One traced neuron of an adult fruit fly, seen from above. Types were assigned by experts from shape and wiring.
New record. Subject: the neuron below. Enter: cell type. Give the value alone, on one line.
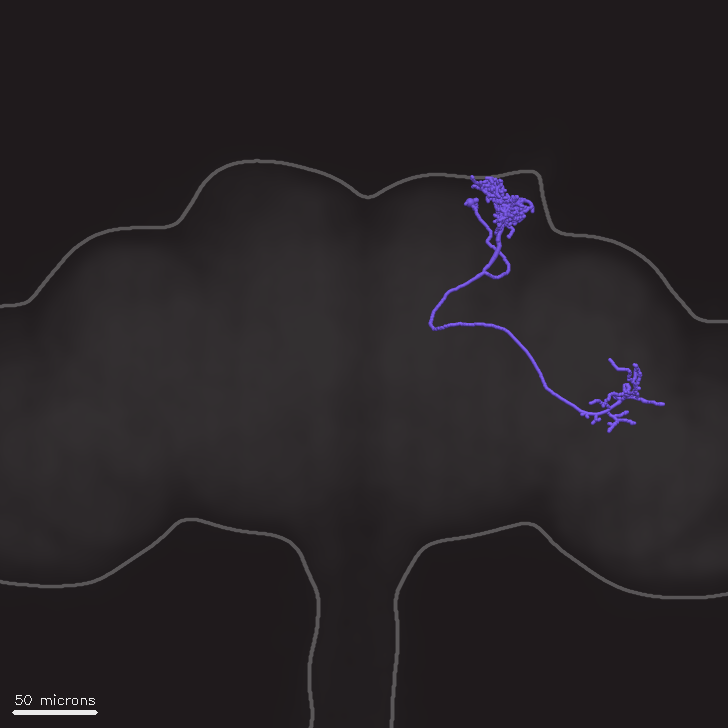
VA1v_vPN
